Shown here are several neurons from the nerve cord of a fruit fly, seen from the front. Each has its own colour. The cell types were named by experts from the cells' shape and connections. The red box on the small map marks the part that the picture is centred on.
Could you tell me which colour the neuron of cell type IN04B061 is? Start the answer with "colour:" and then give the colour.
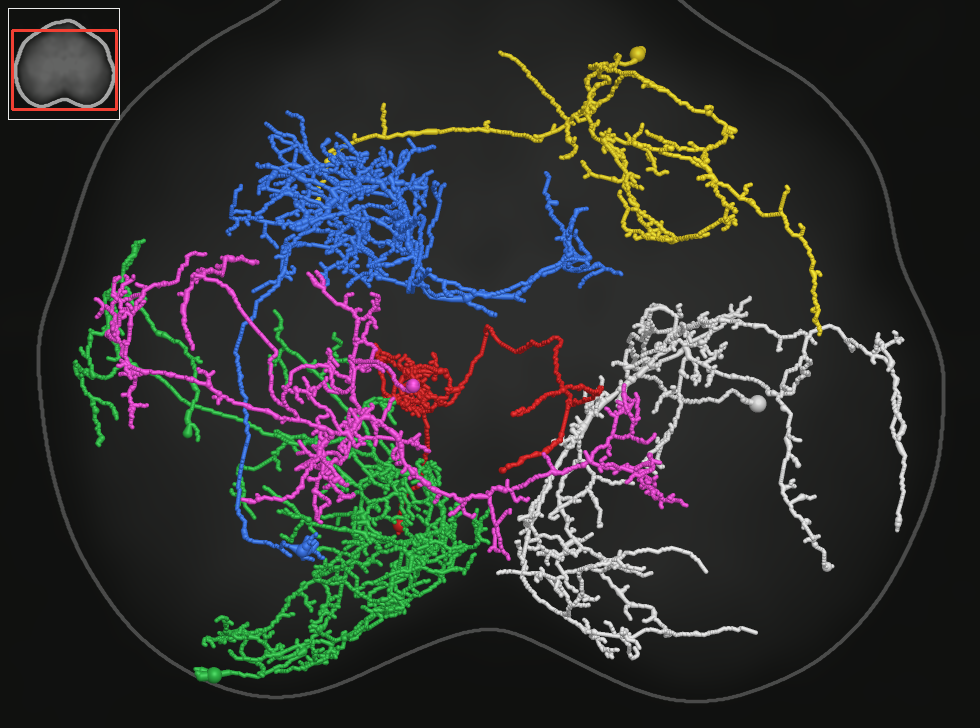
colour: green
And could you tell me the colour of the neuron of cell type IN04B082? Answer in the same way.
colour: white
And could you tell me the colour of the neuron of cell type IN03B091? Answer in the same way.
colour: yellow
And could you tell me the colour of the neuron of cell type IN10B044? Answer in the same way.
colour: red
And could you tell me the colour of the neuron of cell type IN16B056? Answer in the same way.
colour: magenta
